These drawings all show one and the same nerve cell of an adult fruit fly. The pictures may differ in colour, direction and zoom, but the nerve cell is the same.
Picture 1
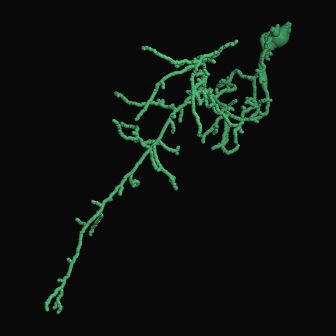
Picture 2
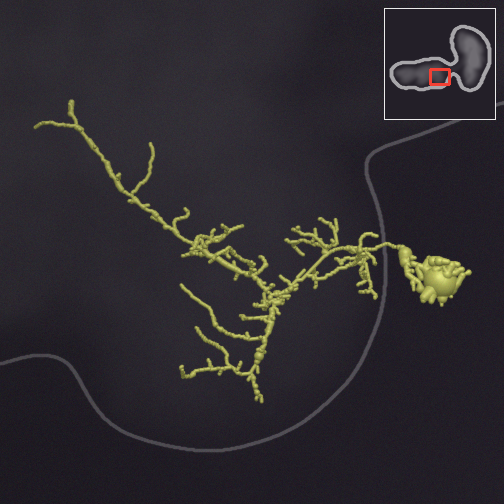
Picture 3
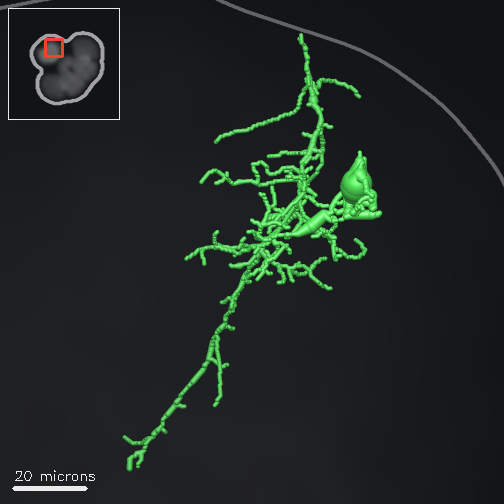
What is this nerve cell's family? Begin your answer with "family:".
family: hemilineage 15B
